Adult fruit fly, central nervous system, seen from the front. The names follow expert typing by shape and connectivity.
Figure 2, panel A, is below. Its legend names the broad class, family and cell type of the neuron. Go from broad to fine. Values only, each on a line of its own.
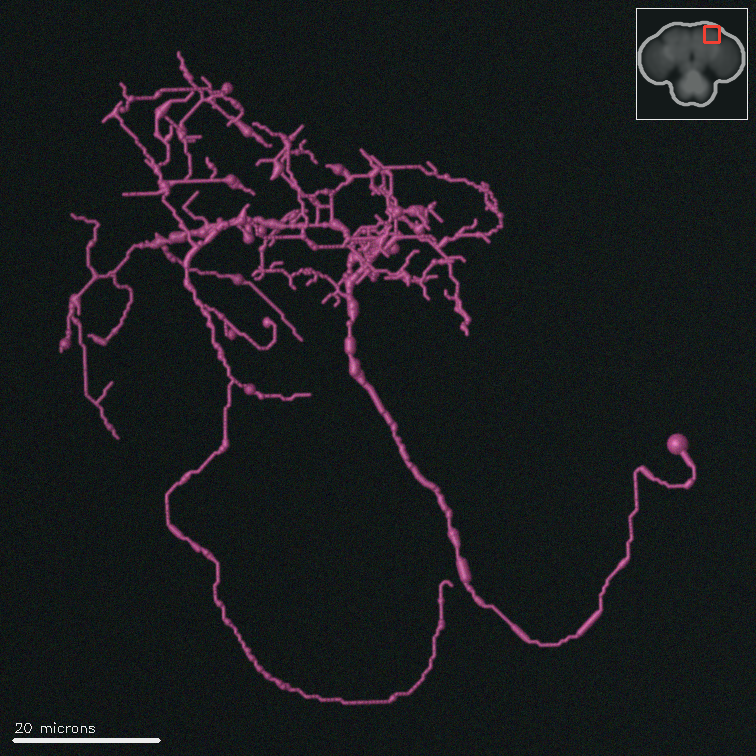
central-brain intrinsic neuron
hemilineage SLPal2
SLP038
